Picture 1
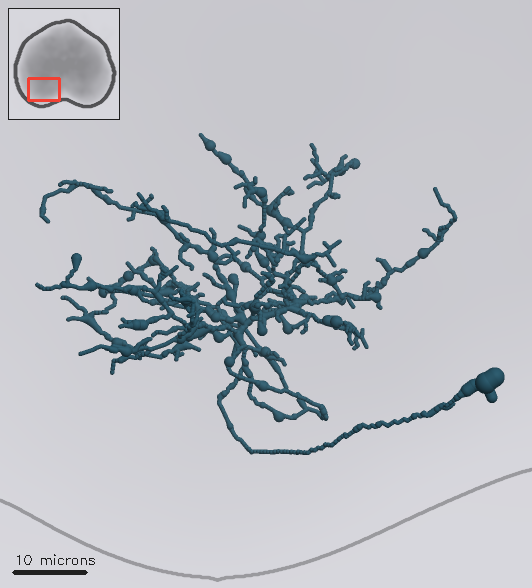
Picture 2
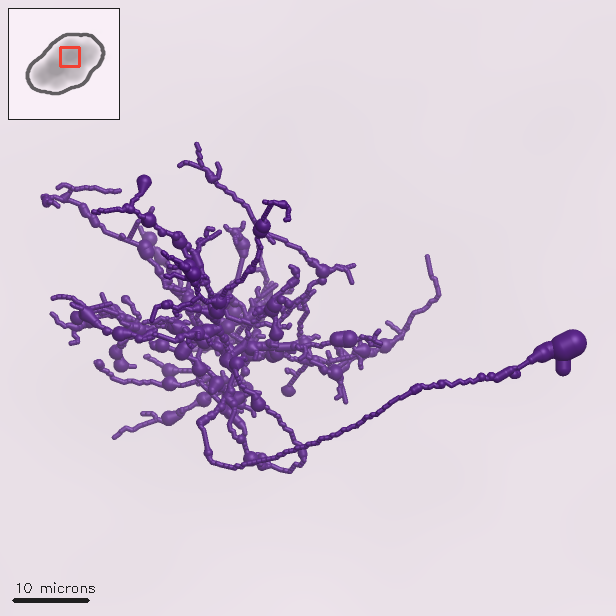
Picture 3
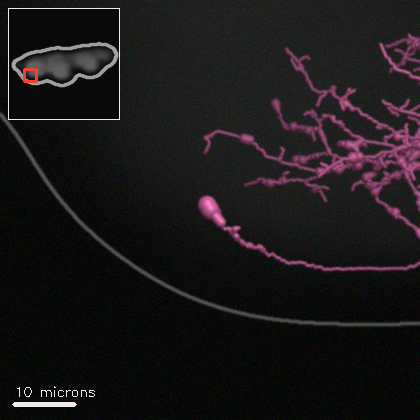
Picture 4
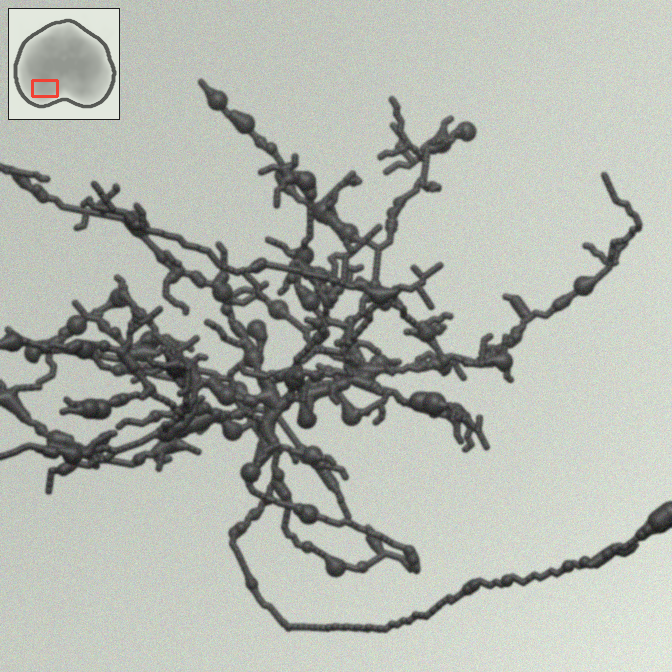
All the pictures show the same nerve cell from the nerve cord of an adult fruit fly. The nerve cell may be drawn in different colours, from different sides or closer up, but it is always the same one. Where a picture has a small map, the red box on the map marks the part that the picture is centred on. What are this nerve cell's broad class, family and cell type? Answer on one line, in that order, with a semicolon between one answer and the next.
nerve-cord intrinsic neuron; hemilineage 01B; IN01B049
